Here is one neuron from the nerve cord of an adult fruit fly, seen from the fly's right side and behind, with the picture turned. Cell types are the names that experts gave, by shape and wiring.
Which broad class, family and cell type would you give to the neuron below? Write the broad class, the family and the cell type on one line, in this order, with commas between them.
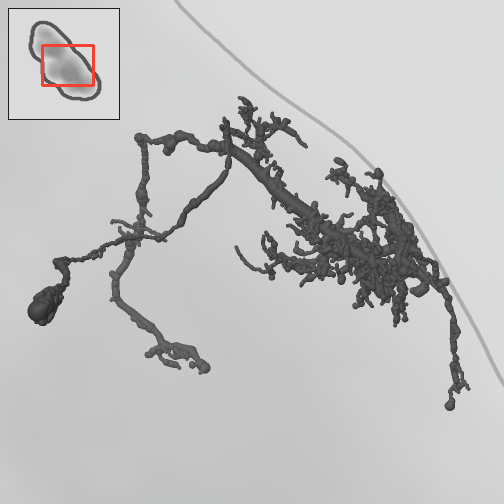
nerve-cord intrinsic neuron, hemilineage 03B, IN03B012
